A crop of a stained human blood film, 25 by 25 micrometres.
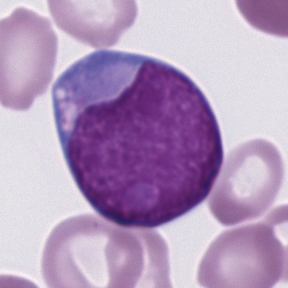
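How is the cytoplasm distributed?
Scant, mostly on the upper left side, with a thin rim elsewhere and a few small pale spots near its left edge.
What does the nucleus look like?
Rounded, about 14 micrometres across and filling about 80% of the cell's area, with a shallow notch along its upper border where the cytoplasm bulges in.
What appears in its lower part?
One pale round nucleolus-like area.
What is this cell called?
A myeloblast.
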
